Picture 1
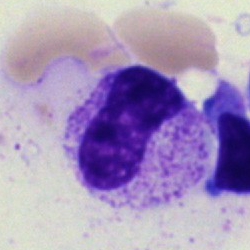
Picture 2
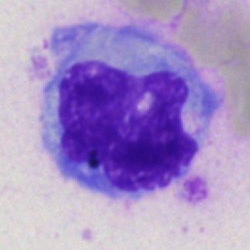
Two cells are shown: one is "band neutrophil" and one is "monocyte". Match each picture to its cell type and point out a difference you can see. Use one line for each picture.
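In picture 1 we see a band neutrophil: Many small purple granules are scattered through the cytoplasm.
In picture 2 we see a monocyte: No granules are visible in the cytoplasm.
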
